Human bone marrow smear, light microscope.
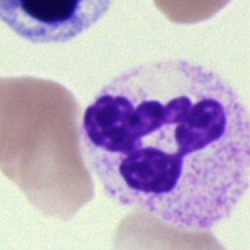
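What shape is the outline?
Round and smooth.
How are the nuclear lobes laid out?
In a loop around a small clear gap in the middle of the cell.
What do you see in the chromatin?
Dark purple, coarse clumps.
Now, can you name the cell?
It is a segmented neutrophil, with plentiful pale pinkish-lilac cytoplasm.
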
